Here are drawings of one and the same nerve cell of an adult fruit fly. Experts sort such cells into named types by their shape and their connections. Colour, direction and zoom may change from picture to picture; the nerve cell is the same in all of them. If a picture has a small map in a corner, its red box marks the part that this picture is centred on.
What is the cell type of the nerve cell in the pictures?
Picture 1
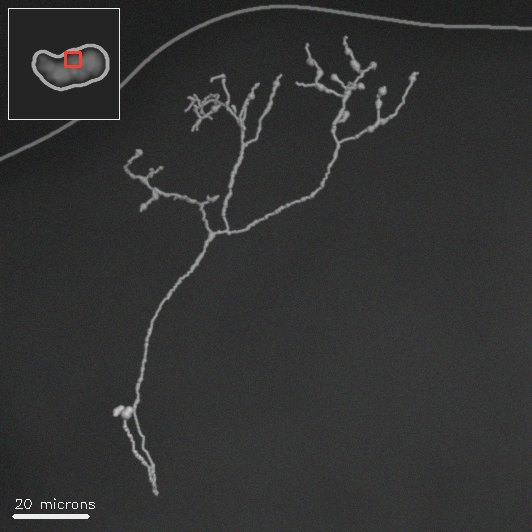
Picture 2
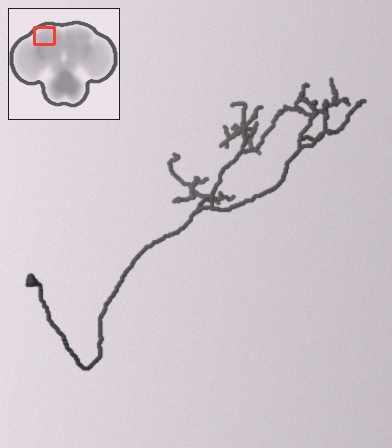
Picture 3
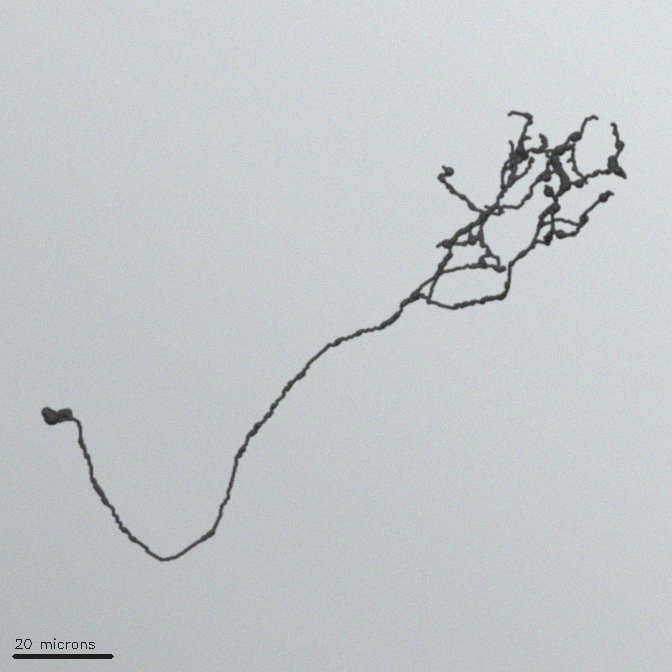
SLP204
